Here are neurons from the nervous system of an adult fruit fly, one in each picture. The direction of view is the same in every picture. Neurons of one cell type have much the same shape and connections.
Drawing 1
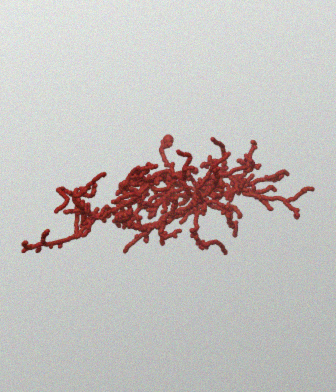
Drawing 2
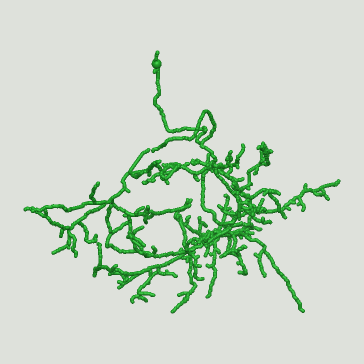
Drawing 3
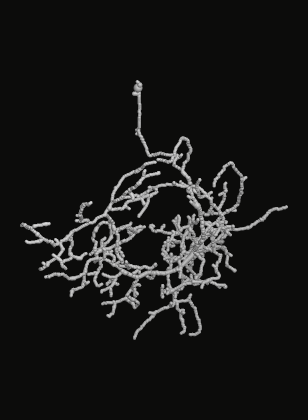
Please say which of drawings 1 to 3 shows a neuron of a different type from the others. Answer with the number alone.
1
